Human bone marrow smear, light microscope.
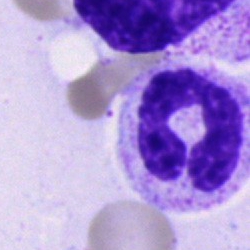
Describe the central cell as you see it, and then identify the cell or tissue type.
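Look at the nucleus first: it is bent into a thick horseshoe curving around a pale central space. Its two ends nearly meet at the bottom, leaving a narrow gap there. Notice the dark purple, coarsely clumped chromatin, and the fine violet granules scattered throughout the cytoplasm. This central cell is a band neutrophil.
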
